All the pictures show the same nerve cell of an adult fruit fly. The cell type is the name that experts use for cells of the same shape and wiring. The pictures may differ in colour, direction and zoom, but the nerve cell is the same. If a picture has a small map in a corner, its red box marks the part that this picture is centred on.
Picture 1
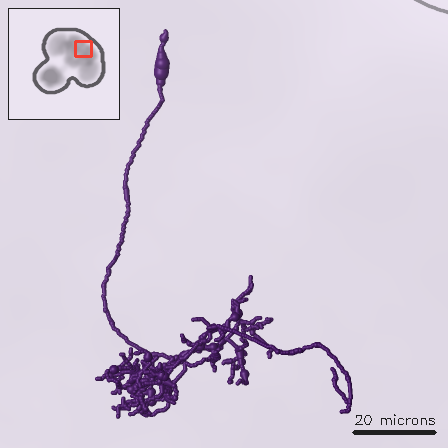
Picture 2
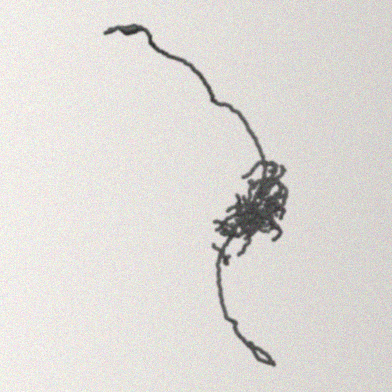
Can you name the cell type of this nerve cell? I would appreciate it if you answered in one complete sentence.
This nerve cell is typed as FC3_a.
